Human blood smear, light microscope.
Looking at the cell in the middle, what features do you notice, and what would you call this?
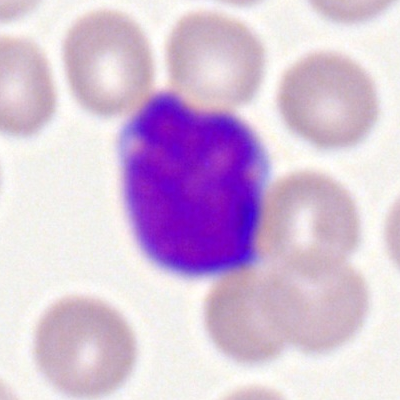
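Almost the whole cell is taken up by the nucleus, leaving only a very thin rim of cytoplasm. The nucleus is a single unlobed mass. No granules can be seen in the cytoplasm, and no vacuoles are visible anywhere in the cell. The cell is a myeloblast.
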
